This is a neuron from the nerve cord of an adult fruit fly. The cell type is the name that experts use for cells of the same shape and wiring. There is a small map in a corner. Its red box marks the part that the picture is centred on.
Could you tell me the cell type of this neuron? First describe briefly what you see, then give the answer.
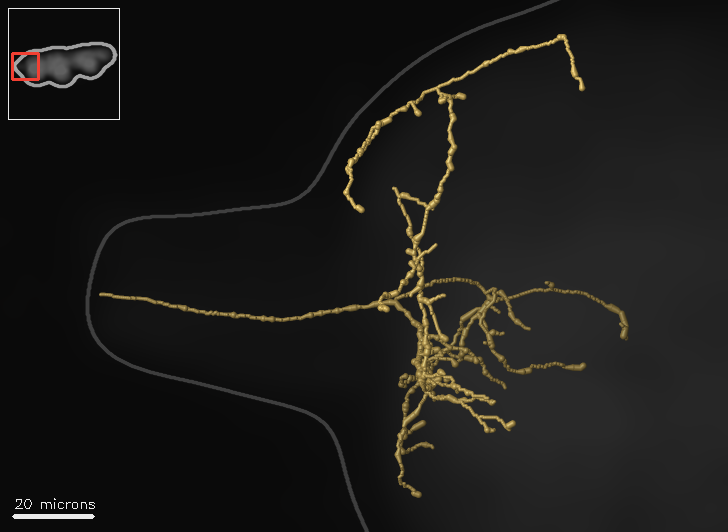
The drawing shows no cell body. From left to right in the picture it spans about 130 microns. The picture shows dozens of branch ends. It is a descending neuron. It is of cell type DNge022.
